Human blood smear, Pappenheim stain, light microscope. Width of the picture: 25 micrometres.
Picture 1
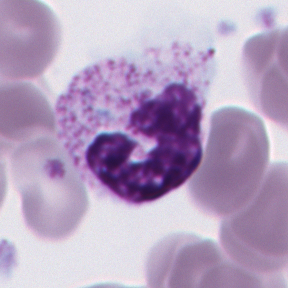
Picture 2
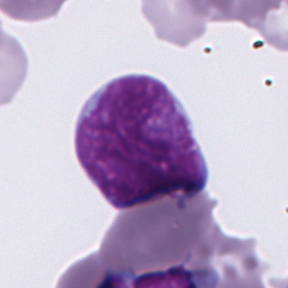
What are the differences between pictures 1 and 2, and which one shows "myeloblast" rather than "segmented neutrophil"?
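My reading: the segmented neutrophil is in picture 1, the myeloblast in picture 2. What strikes me first is the granules: picture 1's cytoplasm holds many discrete pink-purple granules, lying mostly above and to the left of the nucleus, while picture 2 shows none.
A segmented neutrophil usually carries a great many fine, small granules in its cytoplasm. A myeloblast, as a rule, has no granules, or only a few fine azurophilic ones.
Then there's the amount of cytoplasm: in picture 2 it's only a thin blue rim, best seen along the lower edge and at the upper left.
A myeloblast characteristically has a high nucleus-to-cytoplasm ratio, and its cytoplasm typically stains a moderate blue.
In picture 1, by contrast, the cytoplasm between the granules is pale and almost colourless. The nucleus in picture 1 sits in the lower right part of the cell, with dark purple, coarsely clumped chromatin and no visible nucleoli.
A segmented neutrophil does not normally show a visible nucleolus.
As for picture 2, I see no vacuoles, its lower edge rests against a pale red cell below, and a few small dark specks lie in the background to the upper right.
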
